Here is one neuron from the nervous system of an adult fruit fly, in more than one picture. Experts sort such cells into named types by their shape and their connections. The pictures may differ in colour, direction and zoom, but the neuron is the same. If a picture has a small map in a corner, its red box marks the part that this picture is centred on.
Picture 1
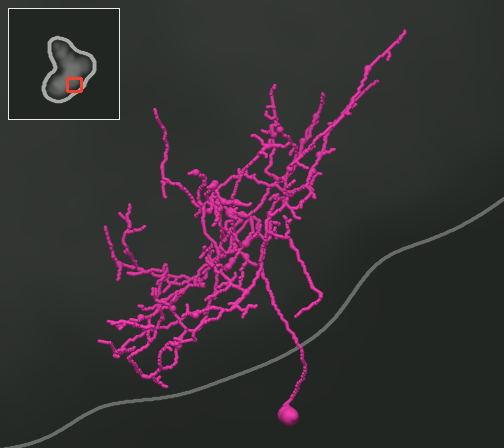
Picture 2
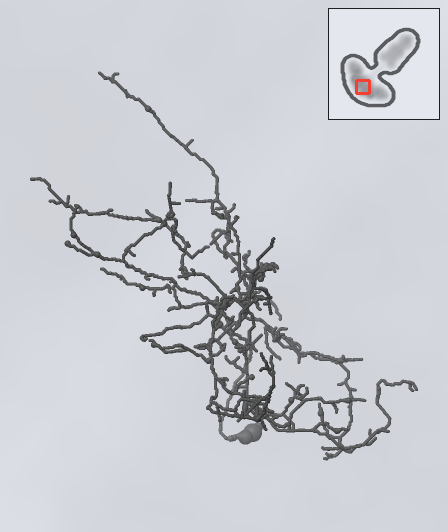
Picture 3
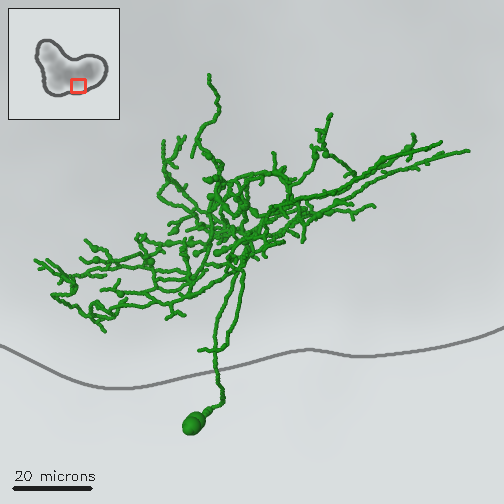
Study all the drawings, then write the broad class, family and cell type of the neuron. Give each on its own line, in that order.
central-brain intrinsic neuron
hemilineage TRdm
GNG255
